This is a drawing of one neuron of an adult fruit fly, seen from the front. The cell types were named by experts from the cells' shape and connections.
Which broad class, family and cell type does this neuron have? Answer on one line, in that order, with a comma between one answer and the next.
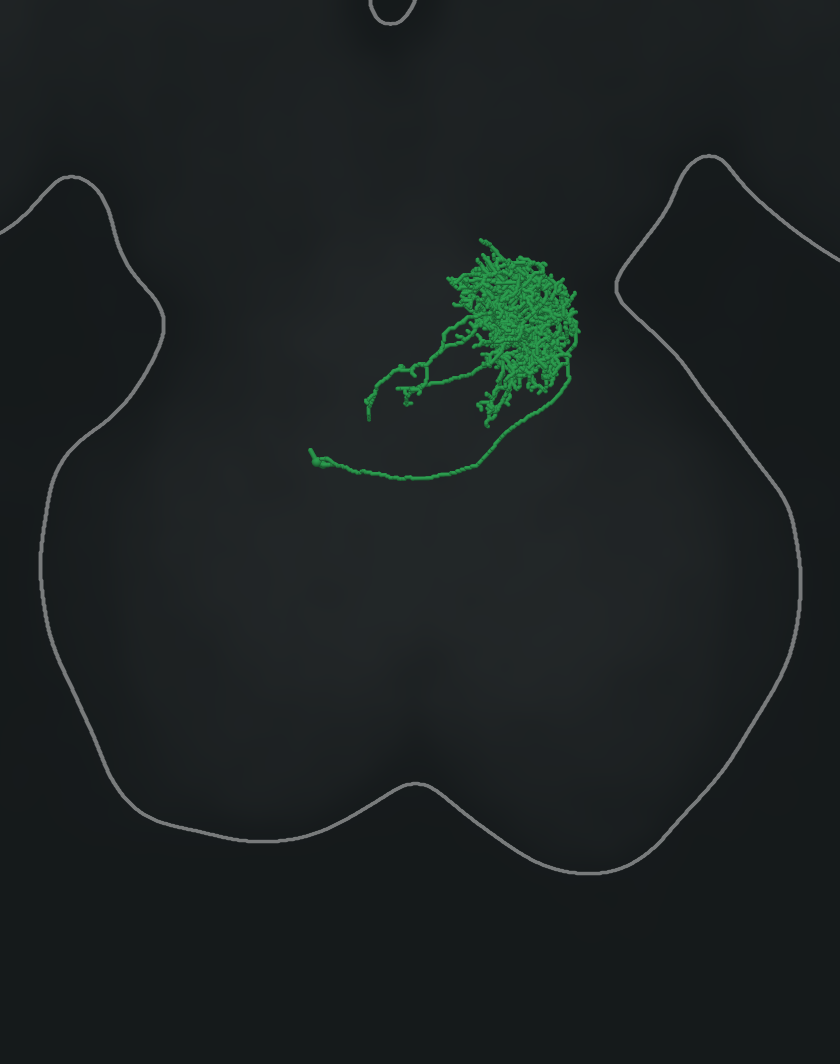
nerve-cord intrinsic neuron, hemilineage 01A, IN01A051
